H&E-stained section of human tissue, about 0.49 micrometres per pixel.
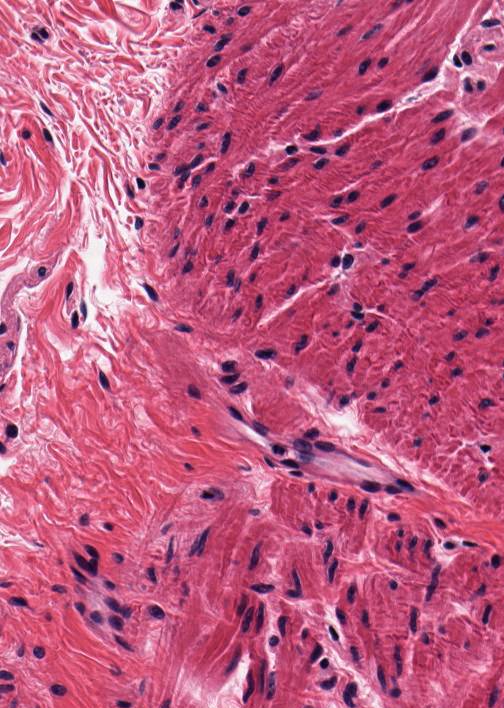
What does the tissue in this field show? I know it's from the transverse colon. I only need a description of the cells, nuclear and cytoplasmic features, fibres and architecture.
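The bundles of spindle-shaped cells interlace, running in different directions; their nuclei are elongated with blunt, rounded ends; their cytoplasm is pink and eosinophilic, with no cross-striations visible. One more point: the upper left corner holds looser, wavy pink collagen fibres with few nuclei.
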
